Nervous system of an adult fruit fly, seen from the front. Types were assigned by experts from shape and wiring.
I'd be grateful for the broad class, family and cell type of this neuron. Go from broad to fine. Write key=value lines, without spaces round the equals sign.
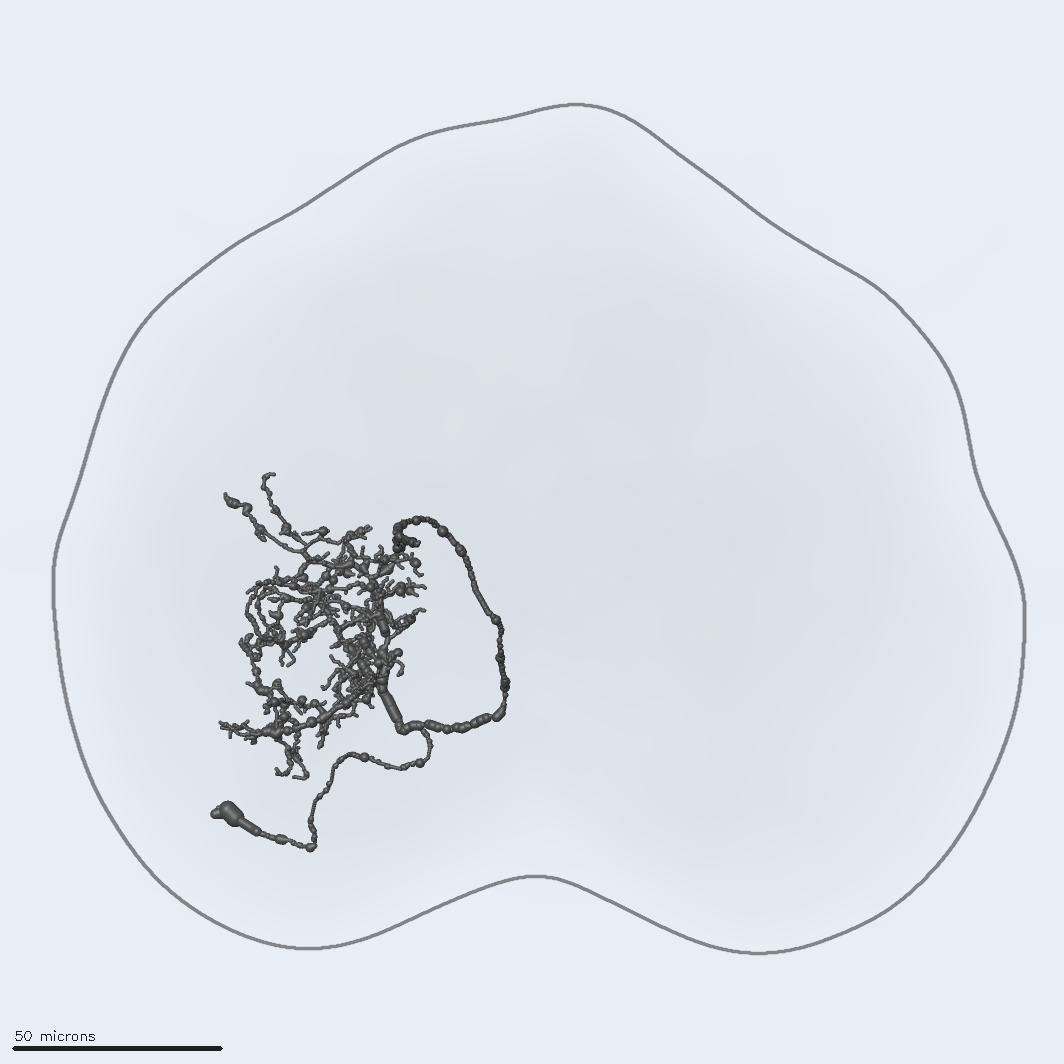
broad_class=ascending neuron
family=hemilineage 04B
cell_type=AN04B023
